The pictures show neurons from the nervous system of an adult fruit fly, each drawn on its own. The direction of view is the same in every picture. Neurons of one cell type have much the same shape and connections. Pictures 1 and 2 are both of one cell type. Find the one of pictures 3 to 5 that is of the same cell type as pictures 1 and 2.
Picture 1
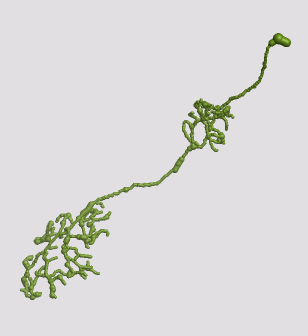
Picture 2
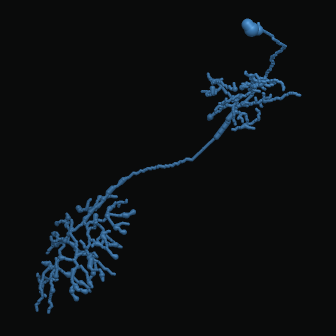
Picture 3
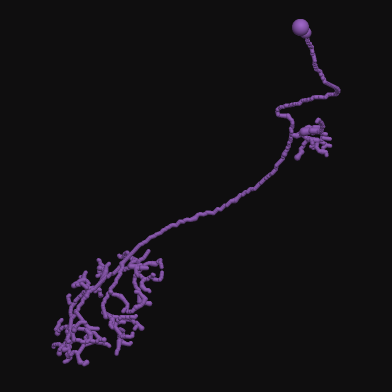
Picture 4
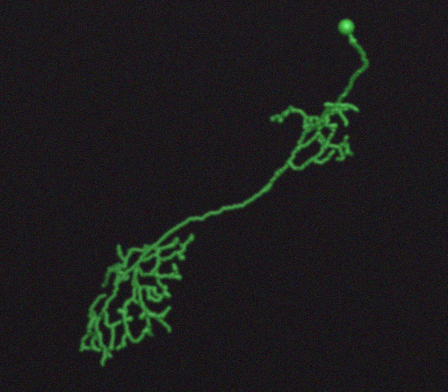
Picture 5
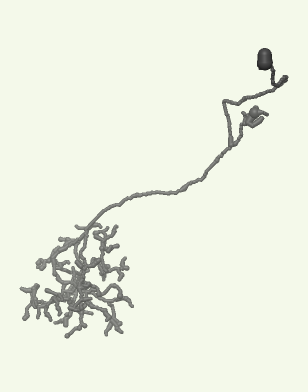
Picture 4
